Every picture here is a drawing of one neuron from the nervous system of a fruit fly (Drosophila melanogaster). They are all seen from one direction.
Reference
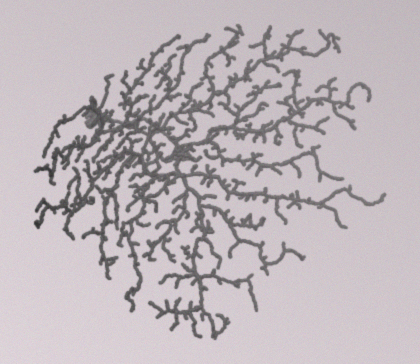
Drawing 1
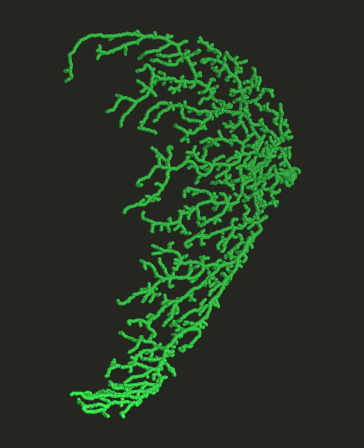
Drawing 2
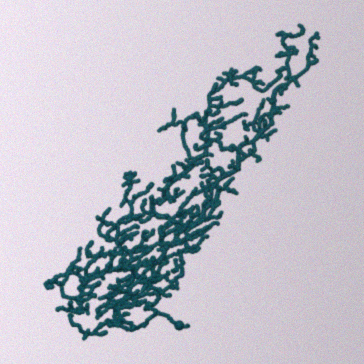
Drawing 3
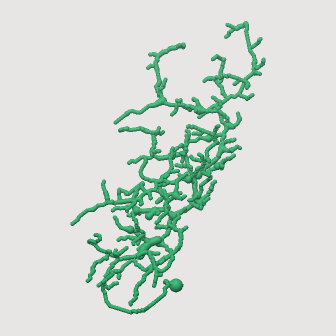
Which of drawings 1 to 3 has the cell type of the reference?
Drawing 1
